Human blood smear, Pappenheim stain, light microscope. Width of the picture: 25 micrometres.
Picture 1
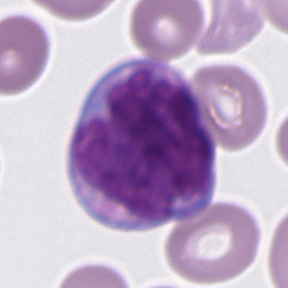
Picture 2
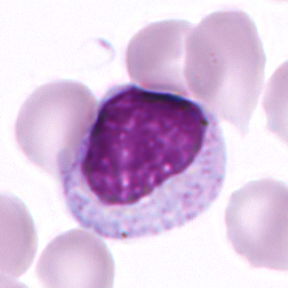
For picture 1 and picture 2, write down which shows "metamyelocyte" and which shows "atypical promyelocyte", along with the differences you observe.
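The atypical promyelocyte appears in picture 1 and the metamyelocyte in picture 2. In the atypical promyelocyte the nucleus, about 13 micrometres across, fills most of the cell and leaves only a narrow rim of cytoplasm. In the metamyelocyte the cytoplasm forms a wider rim on the lower and right sides than on the upper left. The chromatin of the atypical promyelocyte is patchy, with darker purple clumps among lighter areas. That of the metamyelocyte is dark purple and clumped, with small paler gaps between the clumps.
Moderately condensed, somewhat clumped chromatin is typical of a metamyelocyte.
No distinct coarse granules are seen in the cytoplasm of the atypical promyelocyte. Fine, scattered reddish-purple dots are sprinkled through the pale greyish-lilac cytoplasm of the metamyelocyte.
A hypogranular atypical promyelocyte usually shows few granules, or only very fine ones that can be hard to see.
Both cells have a smooth, roundish outline without surface projections. A red cell touches the right edge of the atypical promyelocyte.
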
